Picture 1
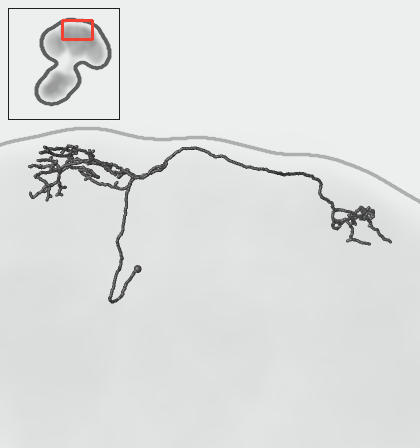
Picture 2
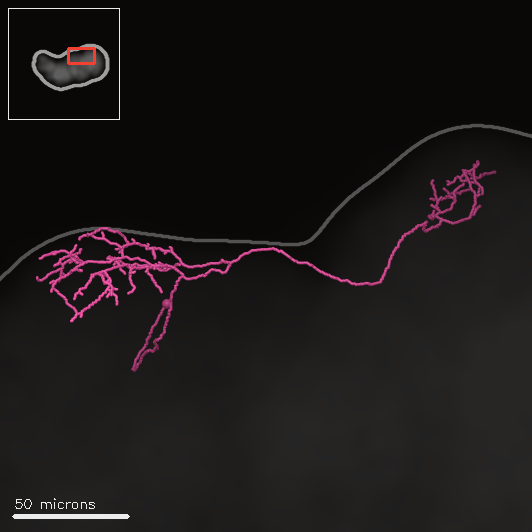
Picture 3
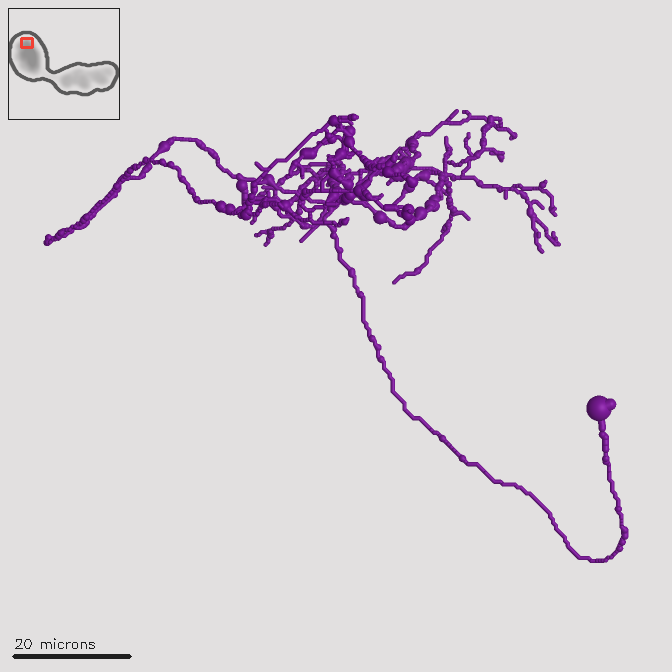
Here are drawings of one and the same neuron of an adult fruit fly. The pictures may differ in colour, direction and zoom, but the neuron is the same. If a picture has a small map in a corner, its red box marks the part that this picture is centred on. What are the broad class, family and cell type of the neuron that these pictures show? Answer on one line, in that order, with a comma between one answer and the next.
central-brain intrinsic neuron, hemilineage DM6_dorso_lateral, SLP405_a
